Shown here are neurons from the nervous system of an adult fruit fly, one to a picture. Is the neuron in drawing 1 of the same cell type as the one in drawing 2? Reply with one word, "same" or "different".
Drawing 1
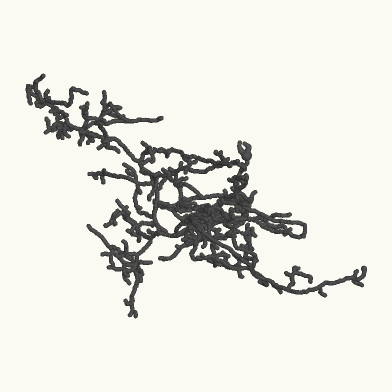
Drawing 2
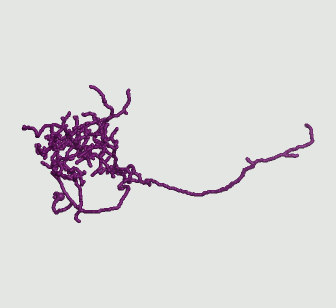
different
